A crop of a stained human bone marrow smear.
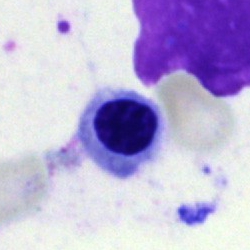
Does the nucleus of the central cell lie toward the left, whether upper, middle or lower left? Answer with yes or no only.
No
